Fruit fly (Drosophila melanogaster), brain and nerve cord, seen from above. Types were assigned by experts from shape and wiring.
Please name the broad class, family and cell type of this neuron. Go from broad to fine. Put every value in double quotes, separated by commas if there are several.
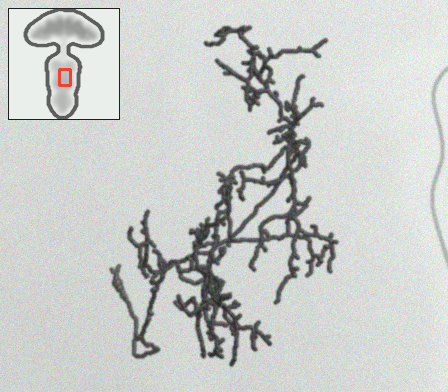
"nerve-cord intrinsic neuron", "hemilineage 06B", "IN06B058"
